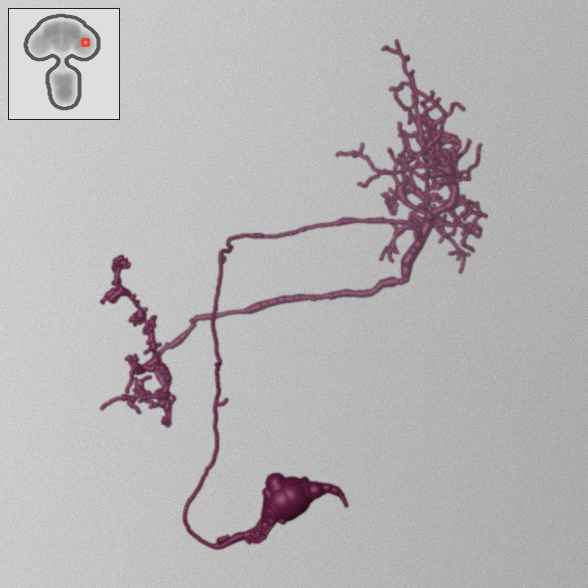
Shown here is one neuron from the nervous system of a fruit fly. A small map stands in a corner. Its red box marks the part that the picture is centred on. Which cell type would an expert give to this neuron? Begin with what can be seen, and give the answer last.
Its cell body lies at the bottom of the picture. Dozens of branch ends can be seen. Its broad class is optic-lobe intrinsic neuron. Its cell type is T4b.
